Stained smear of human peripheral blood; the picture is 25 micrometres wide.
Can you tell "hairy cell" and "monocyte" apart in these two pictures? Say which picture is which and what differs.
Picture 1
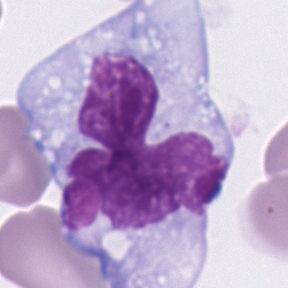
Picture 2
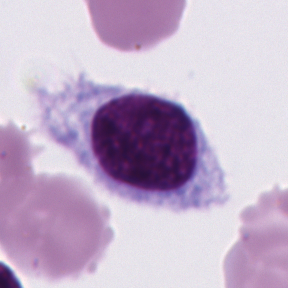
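You are looking at a monocyte in picture 1 and a hairy cell in picture 2. Compare the edges first: the monocyte's outline is irregular and angular rather than round, while the hairy cell's cytoplasm ends in a ragged edge with fine frayed wisps, most marked on the left side. Next, look inside the cytoplasm: in the monocyte many small clear vacuoles are scattered through it, whereas the hairy cell's cytoplasm has a lacy, uneven texture. The colour is much the same in both, pale grey-blue in the monocyte and pale blue-grey in the hairy cell, and neither shows coarse coloured granules or distinct pink or purple ones.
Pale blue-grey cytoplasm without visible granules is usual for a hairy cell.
In the hairy cell the nucleus is a smooth oval with no indentation or lobes, about 10 by 8 micrometres, in a cell of about 17 by 10 micrometres.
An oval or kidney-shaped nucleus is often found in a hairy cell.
Beside the monocyte, red cells lie against its left side.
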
